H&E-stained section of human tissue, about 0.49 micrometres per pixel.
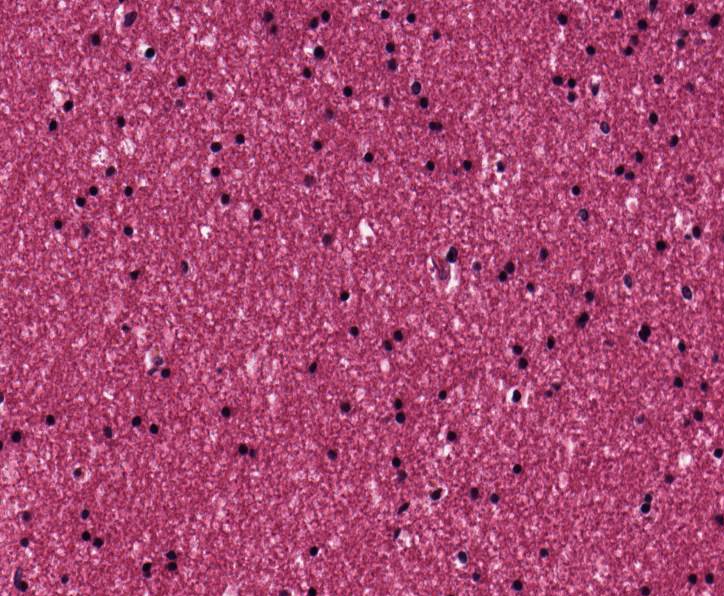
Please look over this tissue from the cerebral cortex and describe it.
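A uniform sheet of pink, finely granular neuropil occupies the whole field. Scattered through it, singly and fairly evenly across the entire field, are small, round, uniformly dark-staining nuclei. Several of these are surrounded by a thin clear halo rather than by visible pink cytoplasm.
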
